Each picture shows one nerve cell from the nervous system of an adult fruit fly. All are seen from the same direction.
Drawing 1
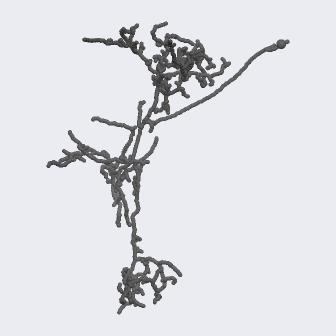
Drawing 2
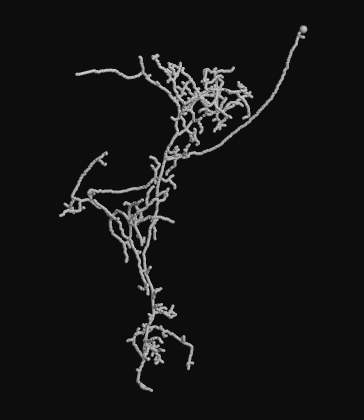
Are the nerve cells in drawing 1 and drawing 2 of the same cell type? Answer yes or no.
yes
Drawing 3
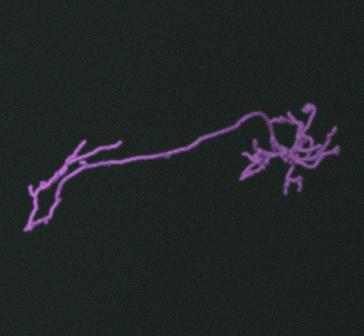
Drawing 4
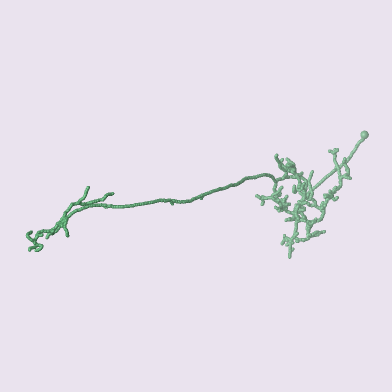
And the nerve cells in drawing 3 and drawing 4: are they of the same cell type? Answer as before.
yes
